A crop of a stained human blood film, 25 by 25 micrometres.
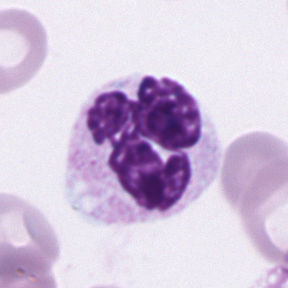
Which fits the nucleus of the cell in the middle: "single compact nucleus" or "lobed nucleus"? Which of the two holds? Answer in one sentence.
The nucleus of this cell is divided into two or more lobes.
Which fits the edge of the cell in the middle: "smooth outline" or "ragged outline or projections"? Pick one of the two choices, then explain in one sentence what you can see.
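Smooth outline. The cell has a round, smooth outline.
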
